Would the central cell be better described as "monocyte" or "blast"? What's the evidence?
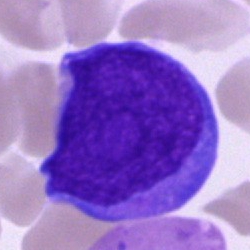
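The answer is blast. What decides it is that the nucleus fills most of the cell.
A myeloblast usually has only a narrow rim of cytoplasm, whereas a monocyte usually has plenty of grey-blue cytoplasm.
Also seen are an indentation on the left side of the nucleus, fine chromatin spread evenly rather than clumped, and blue cytoplasm.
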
